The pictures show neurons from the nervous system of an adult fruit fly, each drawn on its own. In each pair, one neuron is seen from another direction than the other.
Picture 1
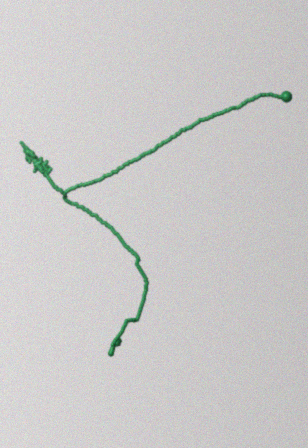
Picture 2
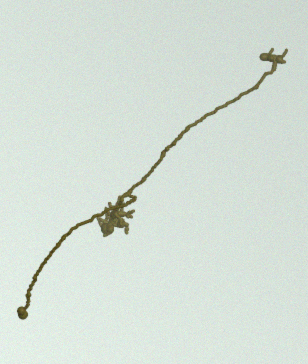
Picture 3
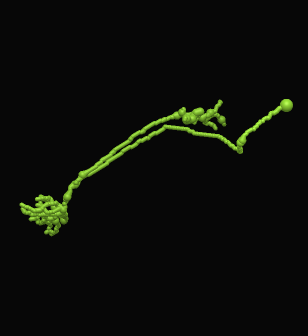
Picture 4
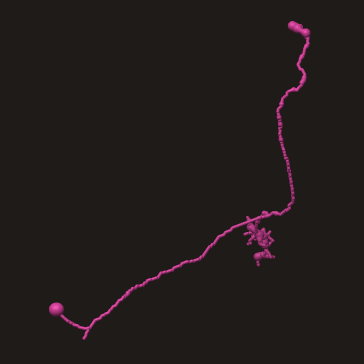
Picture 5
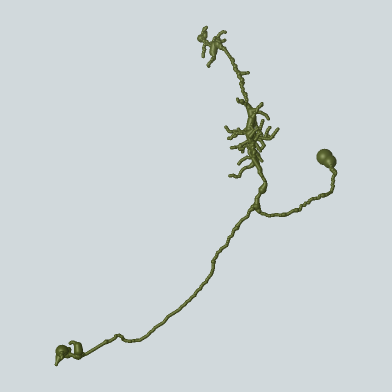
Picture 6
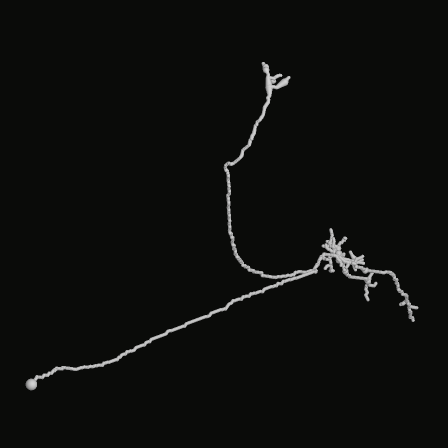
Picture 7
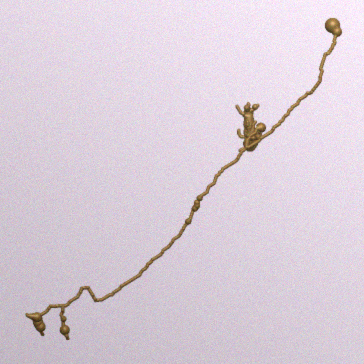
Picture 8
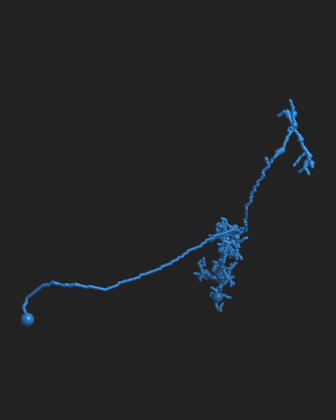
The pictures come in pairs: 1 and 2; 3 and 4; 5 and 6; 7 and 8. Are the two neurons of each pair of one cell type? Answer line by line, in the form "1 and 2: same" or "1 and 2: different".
1 and 2: same
3 and 4: different
5 and 6: same
7 and 8: different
